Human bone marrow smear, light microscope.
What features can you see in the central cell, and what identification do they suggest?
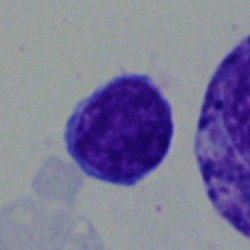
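The chromatin strikes me first: dark purple and clumped, with paler patches between the clumps. Around the nucleus I find only a thin blue rim of cytoplasm, slightly wider on the left, and I see no granules in it. This is a lymphocyte.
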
